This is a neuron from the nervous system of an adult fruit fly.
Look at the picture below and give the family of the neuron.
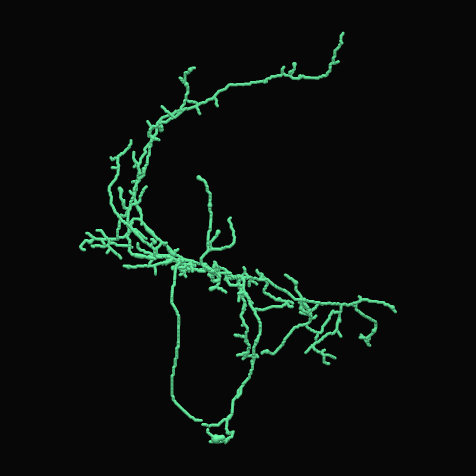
hemilineage VPNp&v1_ventral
